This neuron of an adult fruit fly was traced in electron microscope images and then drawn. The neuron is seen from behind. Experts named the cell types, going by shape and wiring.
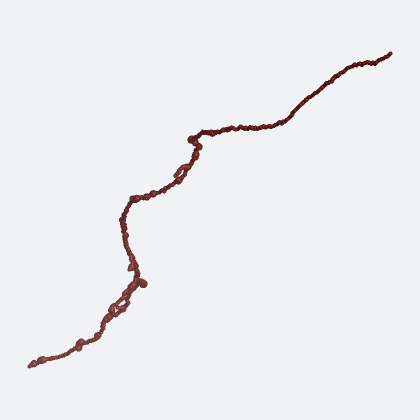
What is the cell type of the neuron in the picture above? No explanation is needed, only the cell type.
SNpp42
